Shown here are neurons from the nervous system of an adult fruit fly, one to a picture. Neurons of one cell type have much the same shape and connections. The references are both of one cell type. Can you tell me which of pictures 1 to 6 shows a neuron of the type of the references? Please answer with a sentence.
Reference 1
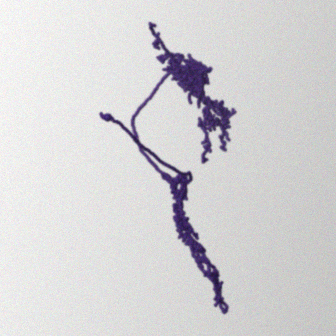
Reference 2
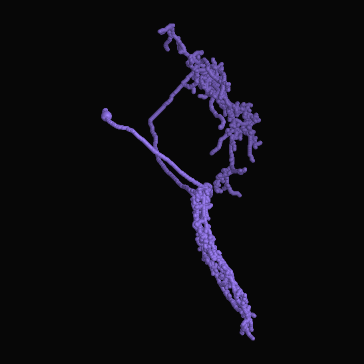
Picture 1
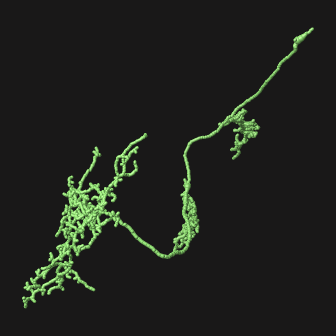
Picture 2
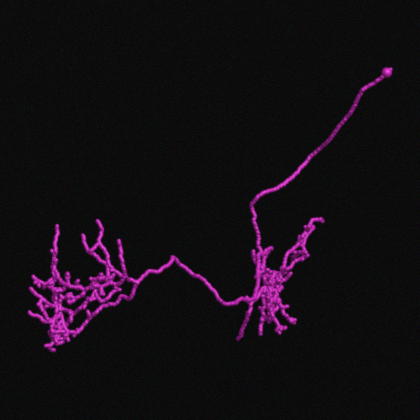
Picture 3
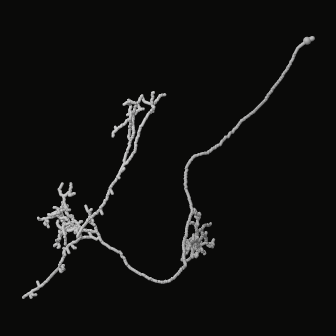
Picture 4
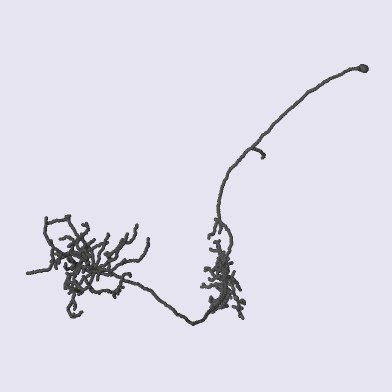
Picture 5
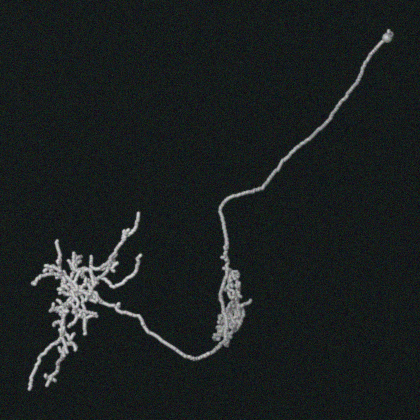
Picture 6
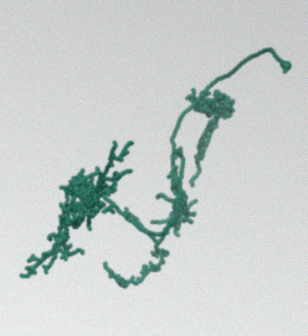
The neuron in picture 6 is of the same cell type.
